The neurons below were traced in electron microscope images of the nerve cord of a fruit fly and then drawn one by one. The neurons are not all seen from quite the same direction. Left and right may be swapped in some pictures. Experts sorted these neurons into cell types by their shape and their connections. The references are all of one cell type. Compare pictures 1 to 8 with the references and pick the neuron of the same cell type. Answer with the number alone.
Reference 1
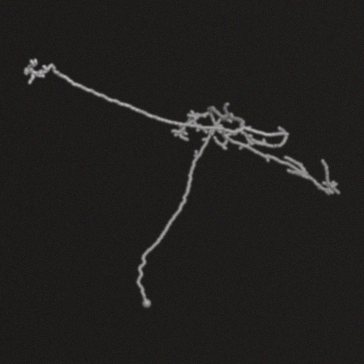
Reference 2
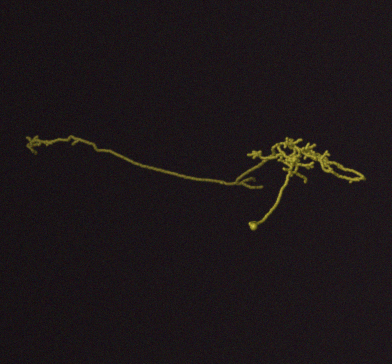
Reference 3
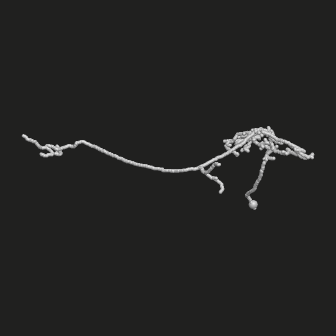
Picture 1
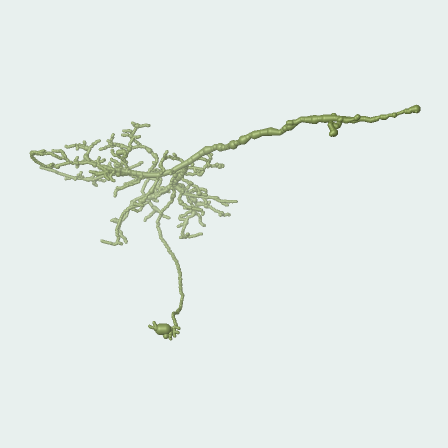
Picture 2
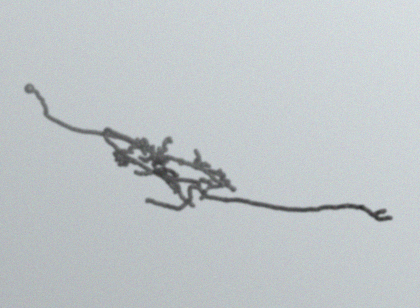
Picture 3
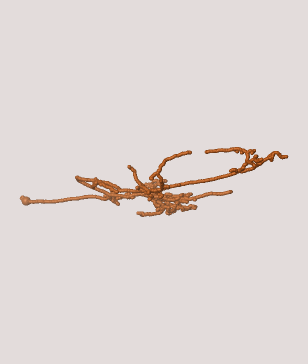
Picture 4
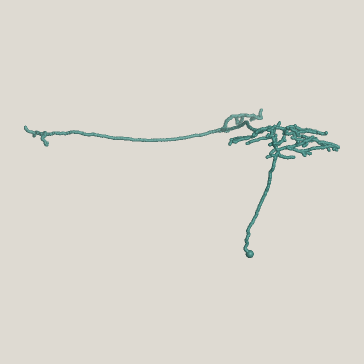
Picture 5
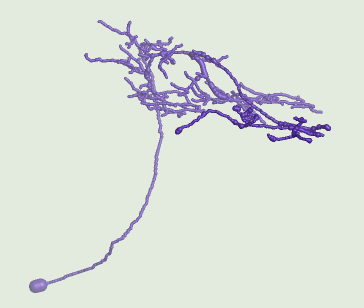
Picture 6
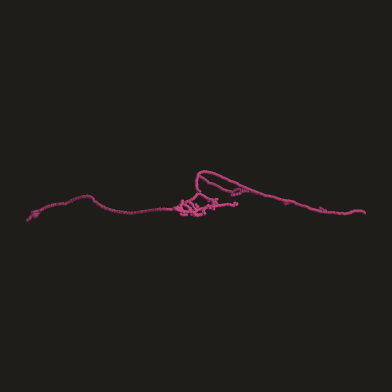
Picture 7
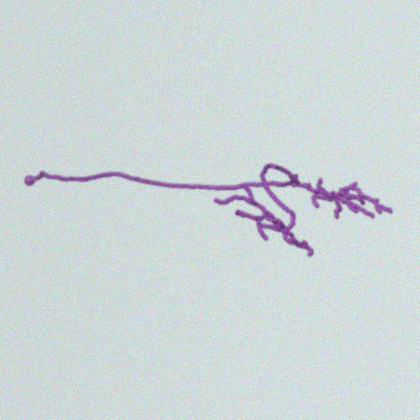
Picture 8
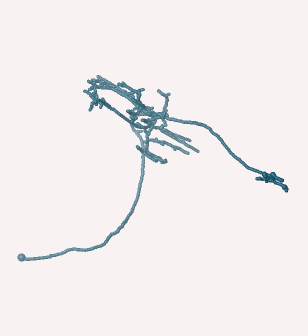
4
